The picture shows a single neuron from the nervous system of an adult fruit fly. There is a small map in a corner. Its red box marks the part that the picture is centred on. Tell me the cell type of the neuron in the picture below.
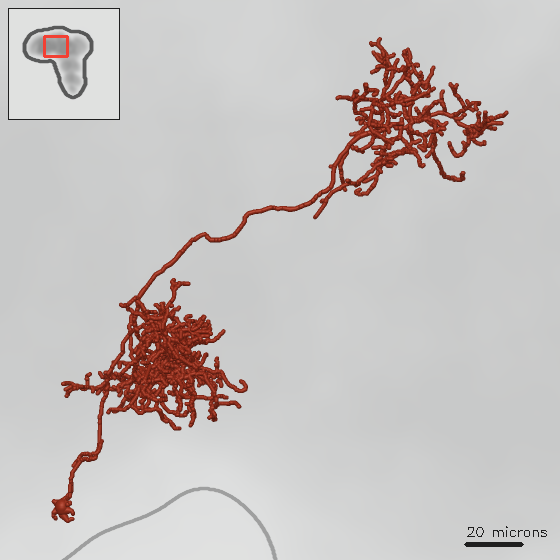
IB061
